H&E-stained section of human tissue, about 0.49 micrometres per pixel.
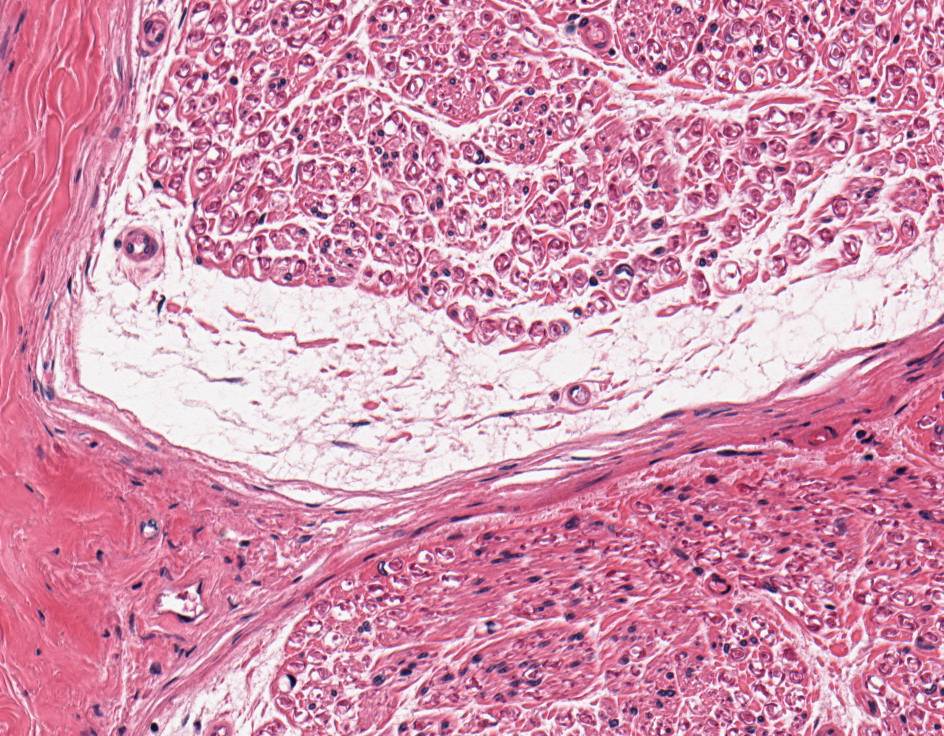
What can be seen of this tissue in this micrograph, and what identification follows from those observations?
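Along the upper bundle's lower edge lies a wide pale space of loose, faintly fibrillar material with a few elongated nuclei. A thin sheath of flattened spindle cells with dark elongated nuclei wraps the bundles, running diagonally from left centre rightward. At the left edge: dense, wavy, deep pink collagen with few nuclei. That's tibial nerve.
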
